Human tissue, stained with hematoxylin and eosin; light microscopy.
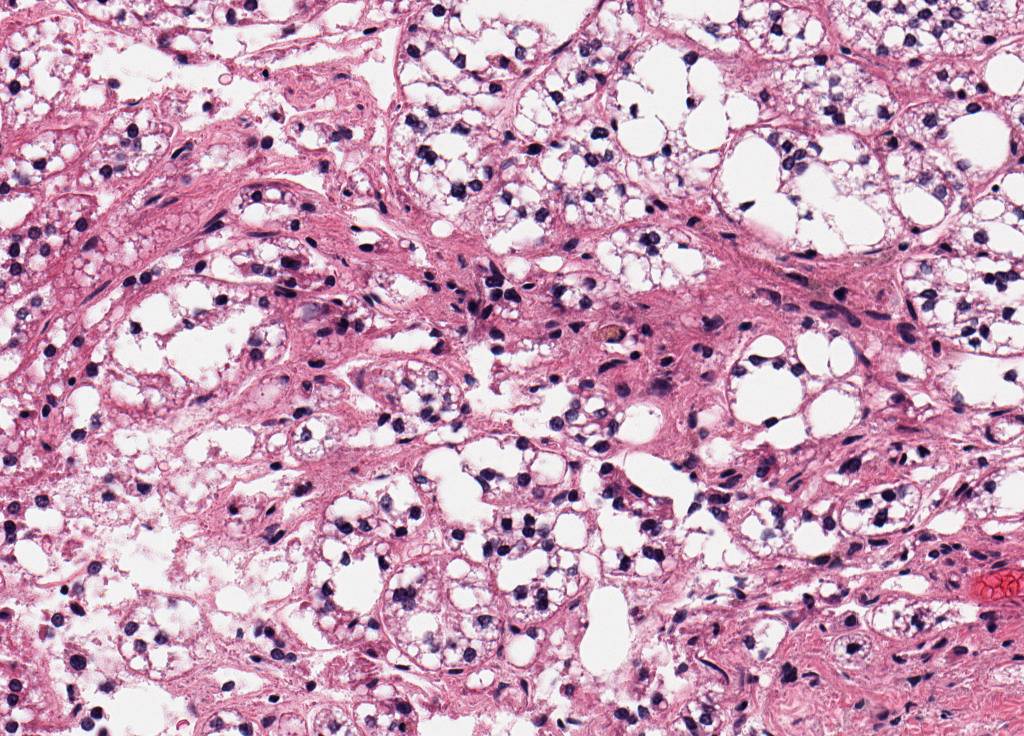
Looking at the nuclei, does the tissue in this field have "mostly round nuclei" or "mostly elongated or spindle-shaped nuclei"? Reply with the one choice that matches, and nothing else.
Mostly round nuclei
